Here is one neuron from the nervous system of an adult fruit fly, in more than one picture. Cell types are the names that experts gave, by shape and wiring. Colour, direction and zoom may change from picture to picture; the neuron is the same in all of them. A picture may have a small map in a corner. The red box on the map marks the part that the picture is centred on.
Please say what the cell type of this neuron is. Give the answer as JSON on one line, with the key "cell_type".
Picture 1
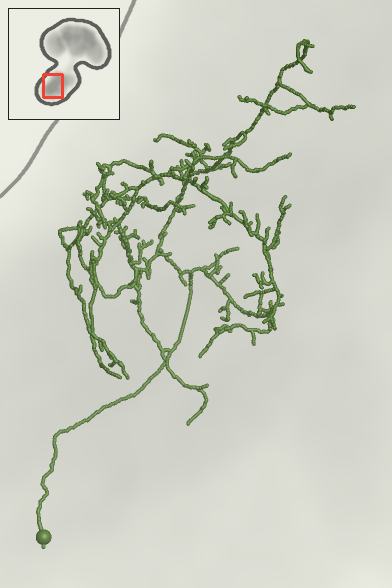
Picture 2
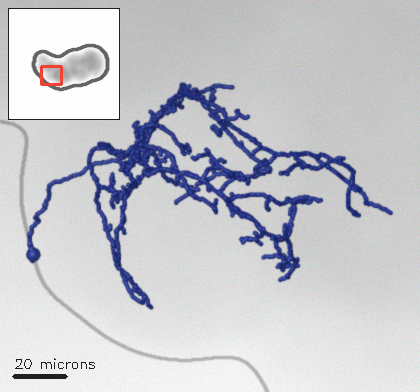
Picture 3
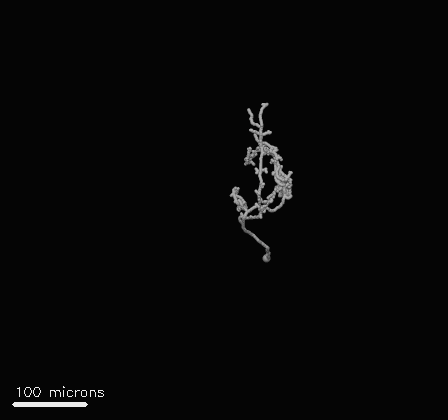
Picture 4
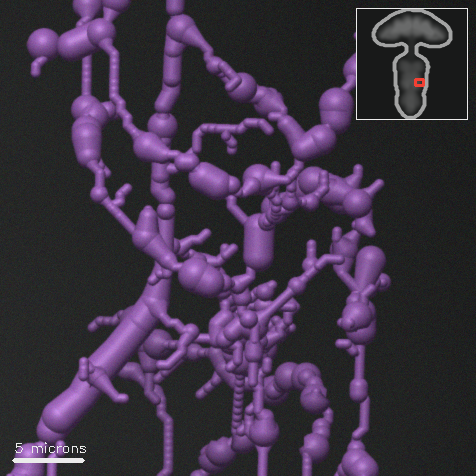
{"cell_type": "IN03A030"}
